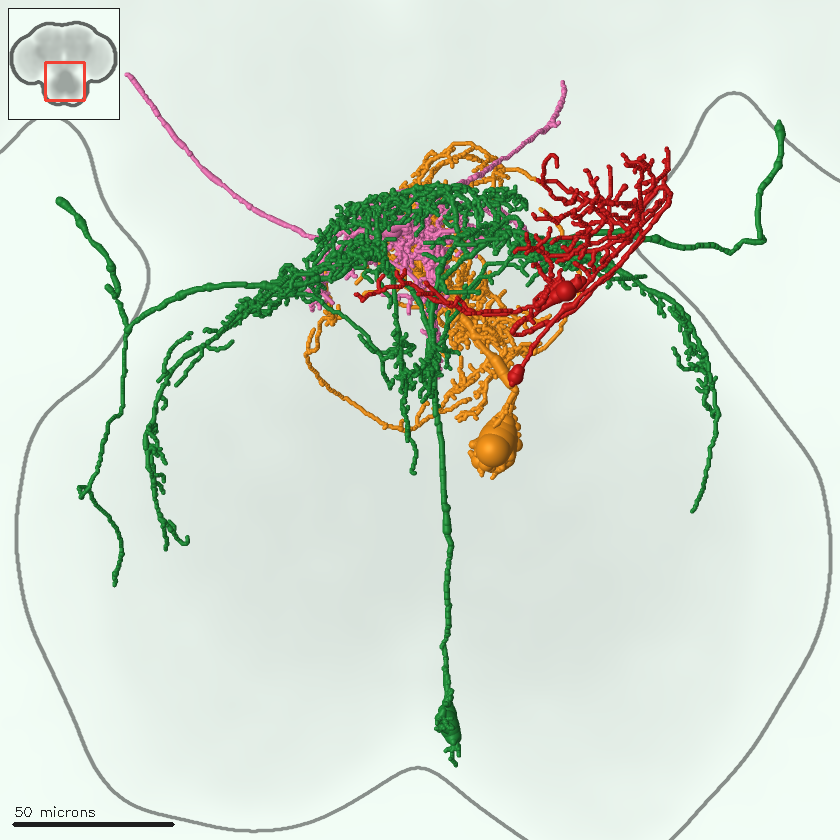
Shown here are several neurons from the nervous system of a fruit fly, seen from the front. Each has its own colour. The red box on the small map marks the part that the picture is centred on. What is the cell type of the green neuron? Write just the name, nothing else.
mesVUM-MJ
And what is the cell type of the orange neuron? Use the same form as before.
MNad23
